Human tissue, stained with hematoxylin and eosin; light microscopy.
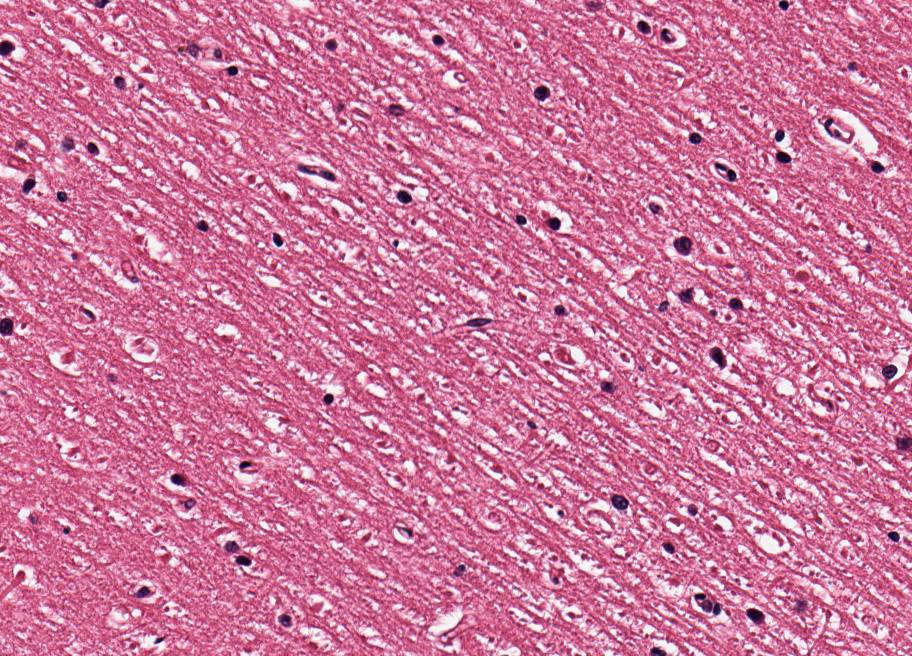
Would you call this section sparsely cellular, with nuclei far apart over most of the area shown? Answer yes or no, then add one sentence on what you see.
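Yes. The nuclei are sparse and widely scattered across the field, not crowded together.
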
